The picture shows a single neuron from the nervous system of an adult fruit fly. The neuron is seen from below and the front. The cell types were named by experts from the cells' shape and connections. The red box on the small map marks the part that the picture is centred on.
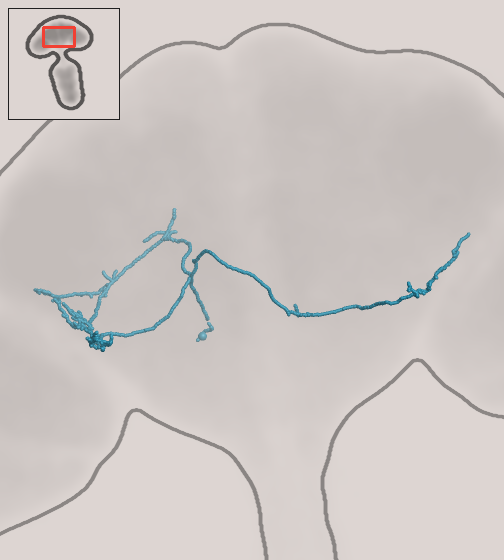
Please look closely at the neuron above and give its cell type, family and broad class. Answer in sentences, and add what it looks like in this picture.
Its cell type is CB4200. Its family is hemilineage DM6_central1. It is a central-brain intrinsic neuron. It lies in the brain. The cell body can be seen in the middle of the picture.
